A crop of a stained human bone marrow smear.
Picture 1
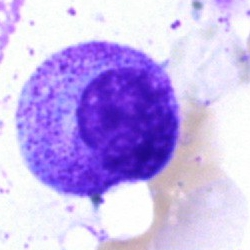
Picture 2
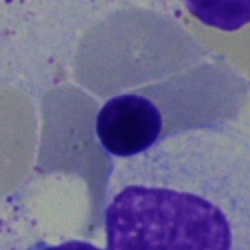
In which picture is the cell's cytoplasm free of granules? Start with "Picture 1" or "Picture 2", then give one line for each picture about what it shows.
Picture 2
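Picture 1: Many purple granules are scattered through the cytoplasm.
Picture 2: No granules are seen over the cell.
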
